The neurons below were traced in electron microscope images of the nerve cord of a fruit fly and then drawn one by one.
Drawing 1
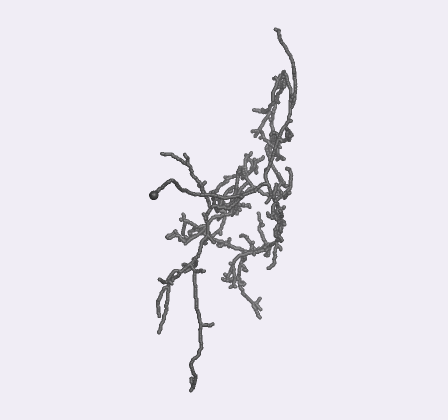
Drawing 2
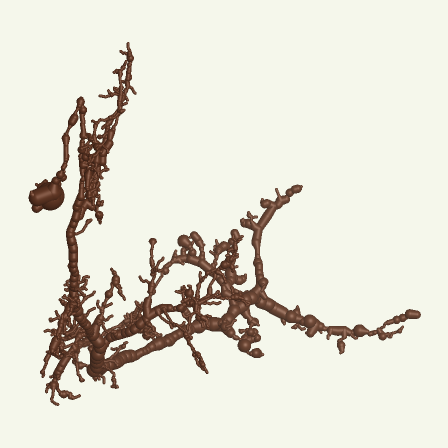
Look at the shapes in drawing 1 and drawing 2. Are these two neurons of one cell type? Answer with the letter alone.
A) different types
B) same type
A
